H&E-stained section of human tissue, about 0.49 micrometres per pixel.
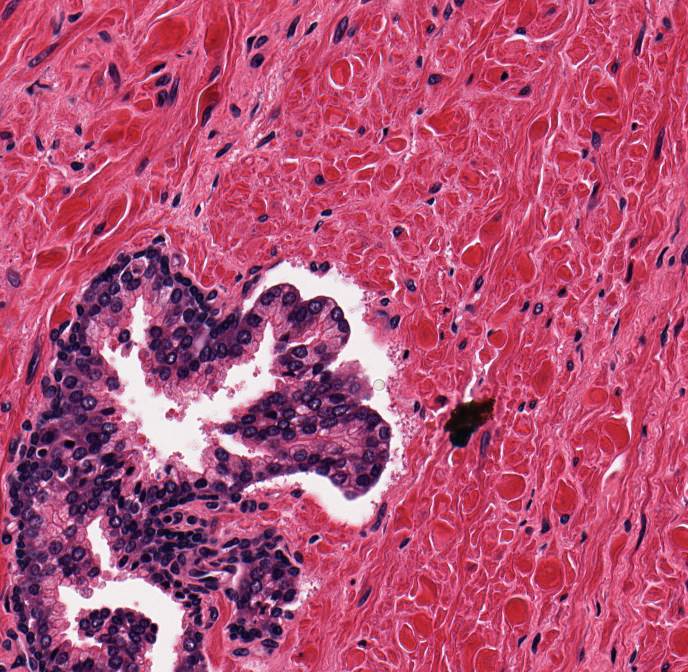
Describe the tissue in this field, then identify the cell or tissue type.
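Gland with branching lumina in lower left; stroma fills the upper part and the right. Lining thrown into papillary infoldings projecting into the lumen. Single dark brown-black clump in stroma just right of the gland, near the middle of the field. No fat cells. Tissue: prostate.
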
